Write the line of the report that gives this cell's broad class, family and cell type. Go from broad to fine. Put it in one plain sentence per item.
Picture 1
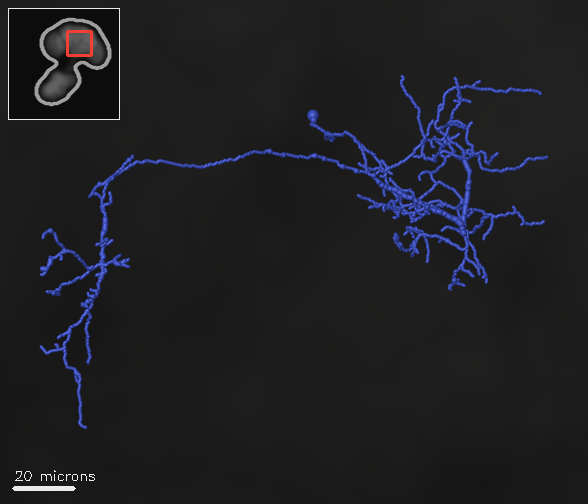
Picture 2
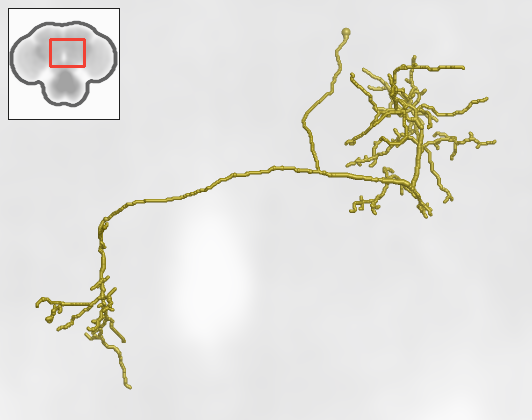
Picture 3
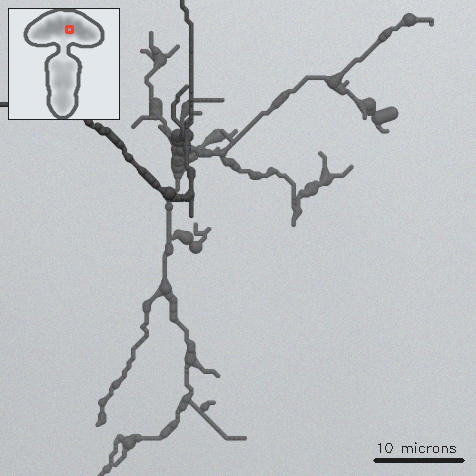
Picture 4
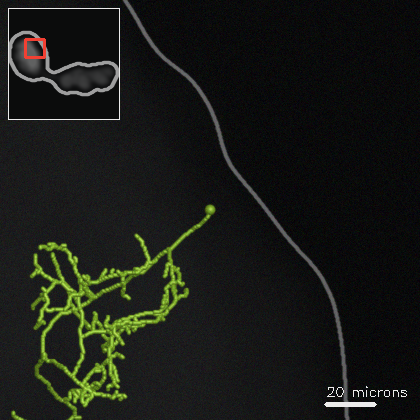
A central-brain intrinsic neuron of hemilineage VLPp2, type CB4101.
